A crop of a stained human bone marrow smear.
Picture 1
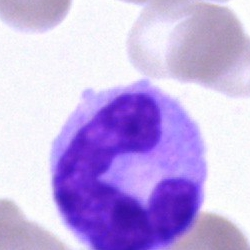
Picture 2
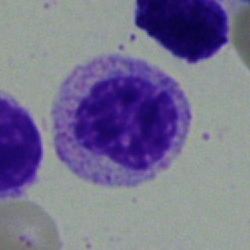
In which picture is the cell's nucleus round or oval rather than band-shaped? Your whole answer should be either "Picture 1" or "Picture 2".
Picture 2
